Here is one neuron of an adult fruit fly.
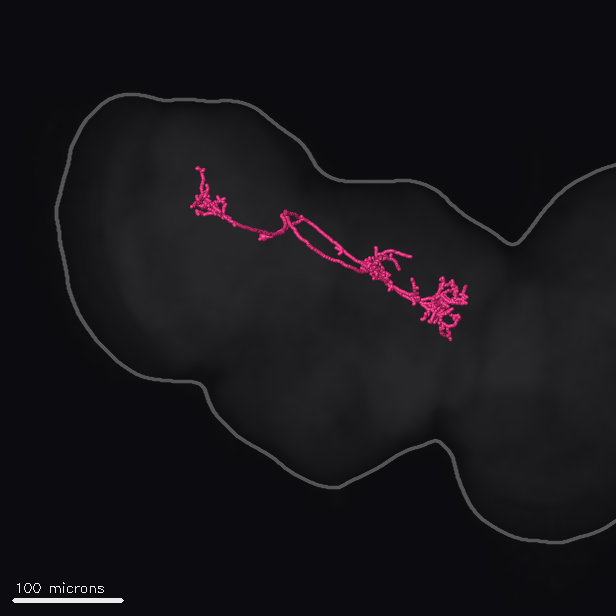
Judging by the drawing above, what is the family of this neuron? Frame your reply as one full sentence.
It is hemilineage SMPad1 that names the family of this neuron.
